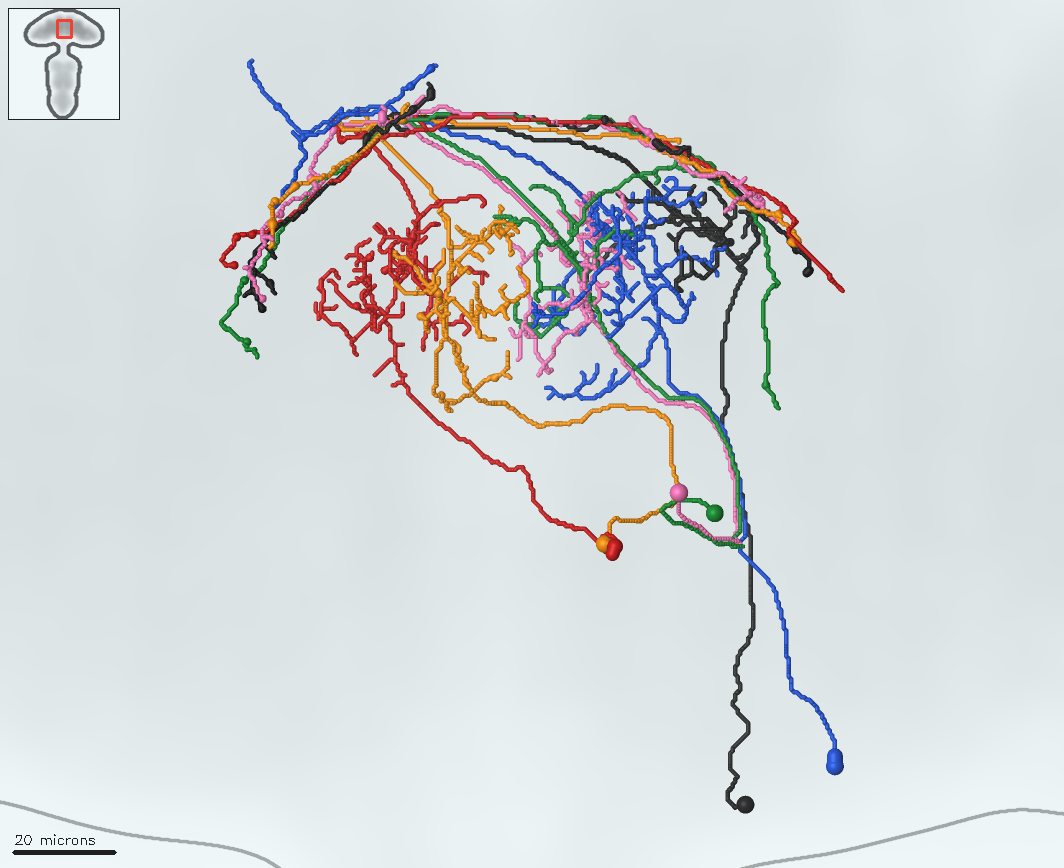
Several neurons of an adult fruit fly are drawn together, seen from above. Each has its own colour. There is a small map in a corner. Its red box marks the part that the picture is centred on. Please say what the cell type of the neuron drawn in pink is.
FS3_c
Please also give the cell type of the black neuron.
FS3_b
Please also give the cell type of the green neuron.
FS3_d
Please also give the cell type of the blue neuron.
FC2C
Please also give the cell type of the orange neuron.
FS3_a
